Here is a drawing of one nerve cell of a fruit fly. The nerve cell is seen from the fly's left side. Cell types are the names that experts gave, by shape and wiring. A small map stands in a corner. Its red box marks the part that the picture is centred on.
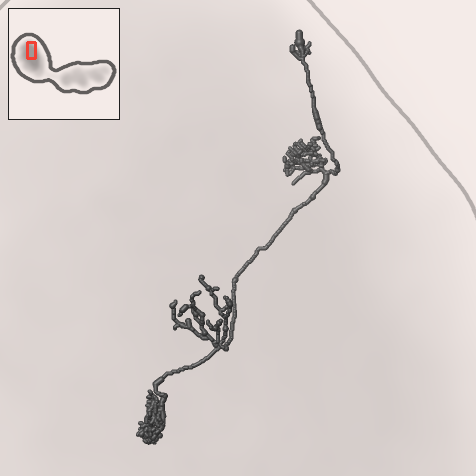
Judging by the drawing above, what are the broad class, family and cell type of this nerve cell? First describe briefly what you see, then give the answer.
As drawn here it is taller than it is wide. It is a central-brain intrinsic neuron. The name of its family is class CX. The cell type is PFNa.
